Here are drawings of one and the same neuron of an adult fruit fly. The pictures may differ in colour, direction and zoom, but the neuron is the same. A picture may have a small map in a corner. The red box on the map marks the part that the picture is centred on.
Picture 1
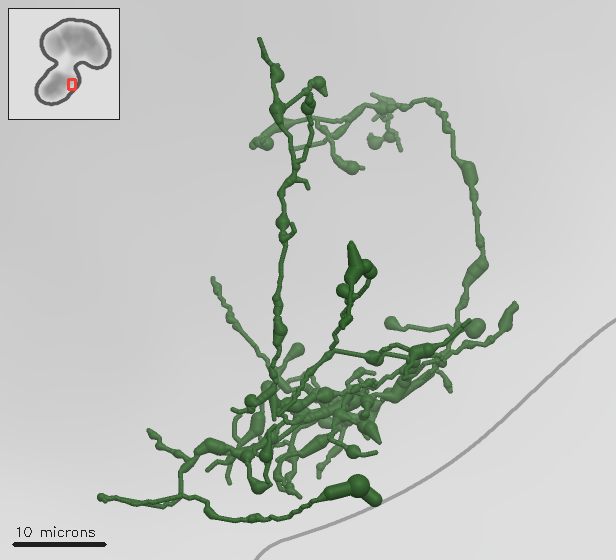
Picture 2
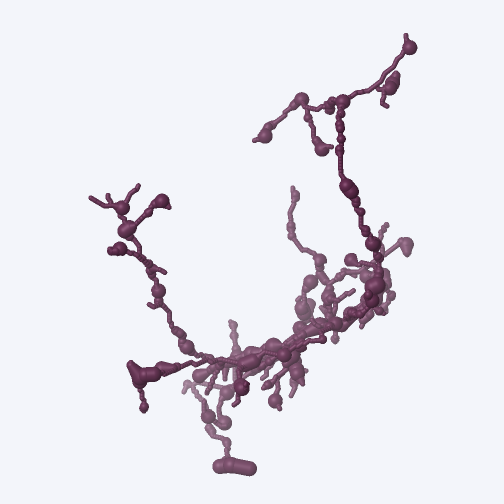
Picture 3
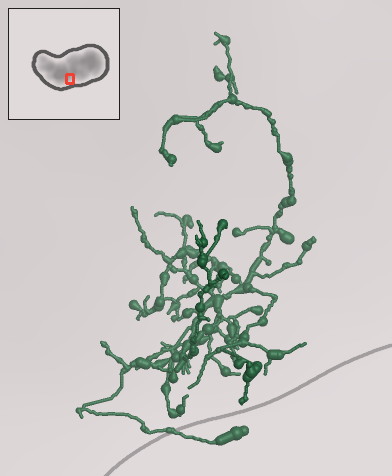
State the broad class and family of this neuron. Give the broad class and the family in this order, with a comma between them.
nerve-cord intrinsic neuron, hemilineage 01B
